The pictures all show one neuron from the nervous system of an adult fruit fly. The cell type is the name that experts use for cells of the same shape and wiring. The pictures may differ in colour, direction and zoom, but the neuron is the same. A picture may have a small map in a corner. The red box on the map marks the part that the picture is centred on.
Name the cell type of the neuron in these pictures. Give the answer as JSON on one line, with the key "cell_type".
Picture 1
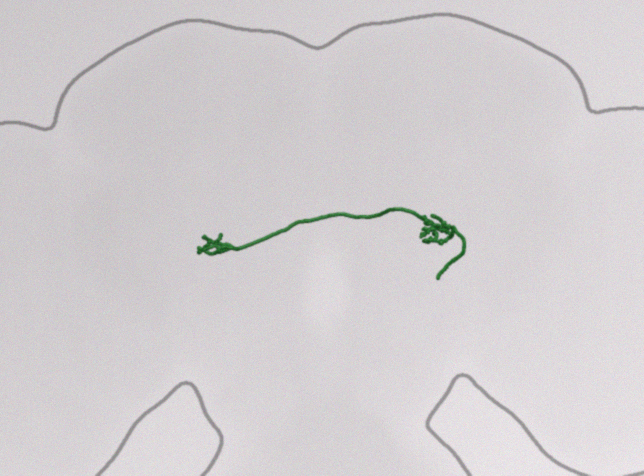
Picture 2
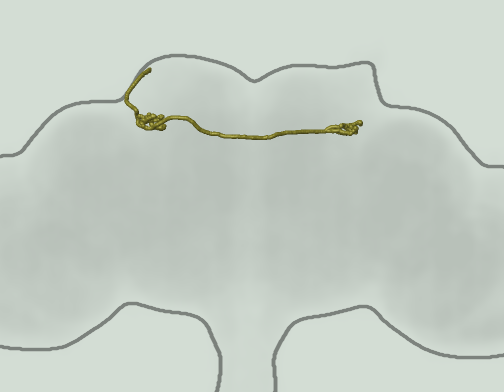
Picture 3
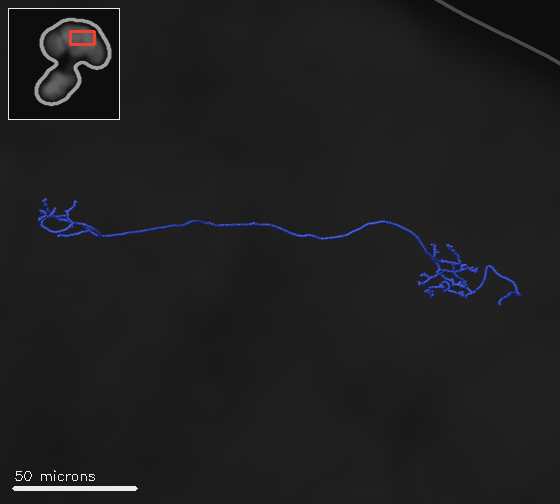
{"cell_type": "ORN_DP1l"}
